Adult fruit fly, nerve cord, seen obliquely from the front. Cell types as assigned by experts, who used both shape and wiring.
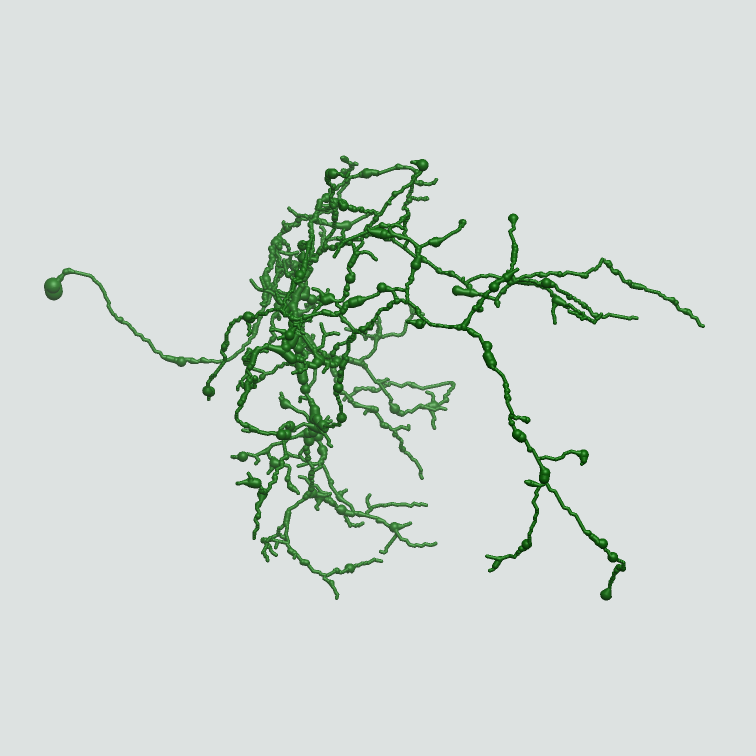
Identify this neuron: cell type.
IN03A085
